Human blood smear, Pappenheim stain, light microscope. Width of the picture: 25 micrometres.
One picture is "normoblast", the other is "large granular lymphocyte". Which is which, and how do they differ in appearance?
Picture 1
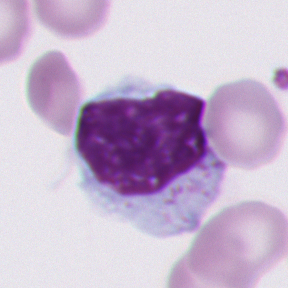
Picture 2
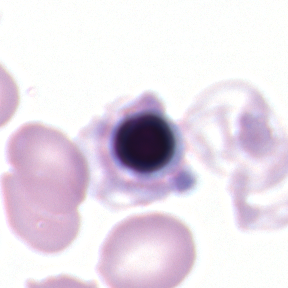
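In picture 1 the cell is a large granular lymphocyte; in picture 2 it is a normoblast. The nucleus of the large granular lymphocyte is angular and irregular, not split into lobes, about 12 by 9 micrometres, and sits in the upper part of the cell with most of the cytoplasm below it.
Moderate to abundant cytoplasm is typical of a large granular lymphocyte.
Its chromatin is dark purple and coarsely clumped with small paler gaps, whereas the chromatin of the normoblast is very dark and evenly dense, with no visible pattern, and no nucleoli can be seen.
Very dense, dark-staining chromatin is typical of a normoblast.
The cytoplasm of the large granular lymphocyte is pale greyish blue with fine pink-purple granules scattered through it; that of the normoblast is pale pinkish-lilac rather than blue and shows no granules.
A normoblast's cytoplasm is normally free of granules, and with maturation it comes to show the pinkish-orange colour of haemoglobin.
The large granular lymphocyte has a roughly rounded outline with a slightly uneven, soft edge, while the outline of the normoblast is irregular and ragged, with a small bluish knob jutting from its lower right edge.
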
